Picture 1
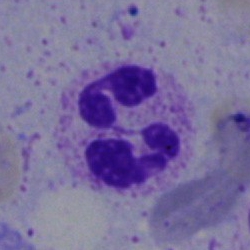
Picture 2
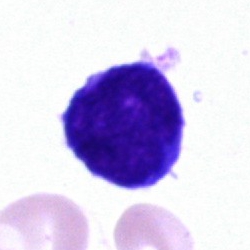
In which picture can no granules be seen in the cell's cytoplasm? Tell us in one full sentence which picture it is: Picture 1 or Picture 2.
For the cell in picture 2, the cytoplasm contains no visible granules.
